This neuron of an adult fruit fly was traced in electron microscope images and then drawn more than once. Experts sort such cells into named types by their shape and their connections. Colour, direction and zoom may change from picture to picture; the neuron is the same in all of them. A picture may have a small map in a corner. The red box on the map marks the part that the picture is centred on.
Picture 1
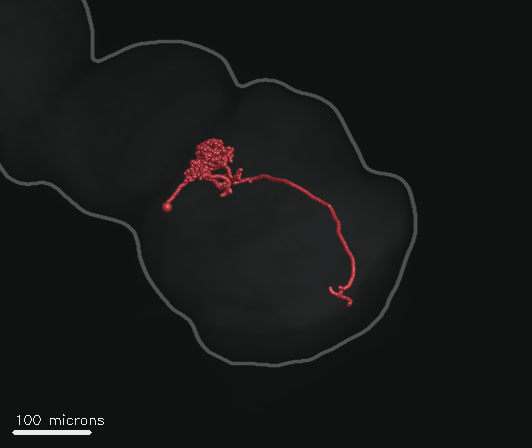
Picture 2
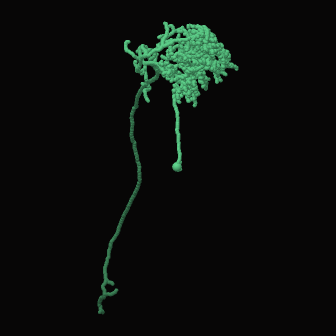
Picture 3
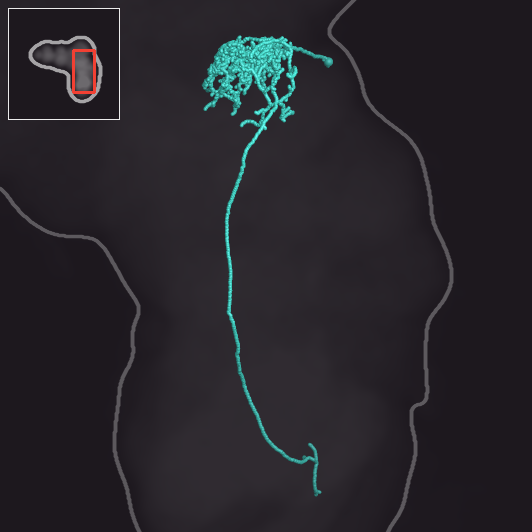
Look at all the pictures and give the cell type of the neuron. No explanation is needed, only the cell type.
AVLP117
